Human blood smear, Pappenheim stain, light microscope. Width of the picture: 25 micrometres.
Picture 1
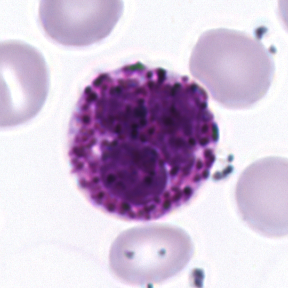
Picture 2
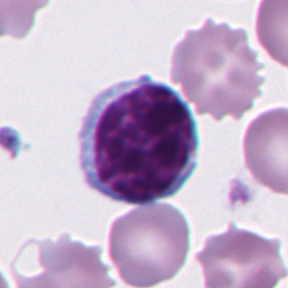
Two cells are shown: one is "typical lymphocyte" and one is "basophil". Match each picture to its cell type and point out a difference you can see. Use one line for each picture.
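Picture 1 shows a basophil: The cytoplasm is packed with coarse round granules.
Picture 2 shows a typical lymphocyte: No granules are seen in the cytoplasm.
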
